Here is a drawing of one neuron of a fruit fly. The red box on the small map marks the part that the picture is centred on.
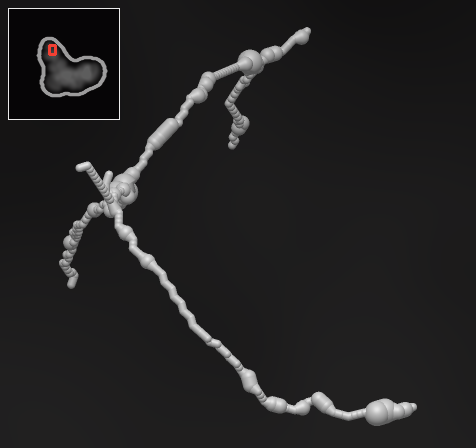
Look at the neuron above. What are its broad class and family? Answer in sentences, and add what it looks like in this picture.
Its broad class is sensory neuron entering the nerve cord. The name of its family is class mechanosensory tactile. The drawing shows no cell body. There are a dozen or fewer branch ends.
